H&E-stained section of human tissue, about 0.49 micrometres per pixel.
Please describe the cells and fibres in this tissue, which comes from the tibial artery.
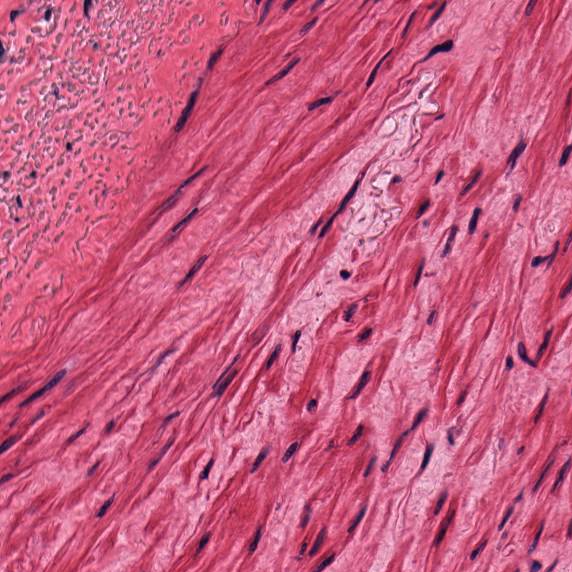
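Elongated spindle cells form parallel bundles running diagonally from lower left to upper right across most of the field. Their cytoplasm is deeply eosinophilic and fibrillar. The nuclei are elongated, cigar-shaped and dark purple, aligned with the long axis of the cells. They lie singly and fairly evenly spaced rather than crowded together.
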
